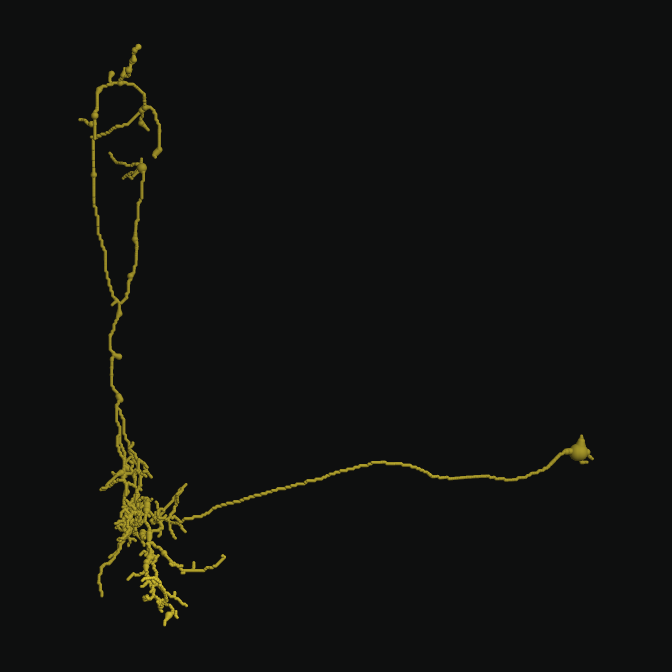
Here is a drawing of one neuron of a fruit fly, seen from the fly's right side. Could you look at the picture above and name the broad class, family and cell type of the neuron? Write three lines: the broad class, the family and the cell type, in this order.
central-brain intrinsic neuron
hemilineage WEDa2
WED26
